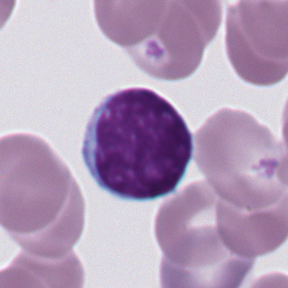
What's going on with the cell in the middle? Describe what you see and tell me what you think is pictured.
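Nucleus a single undivided mass, no lobes. Chromatin dense, coarsely clumped, with small paler patches between dark areas. Cytoplasm free of granules and vacuoles. Cell: typical lymphocyte.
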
